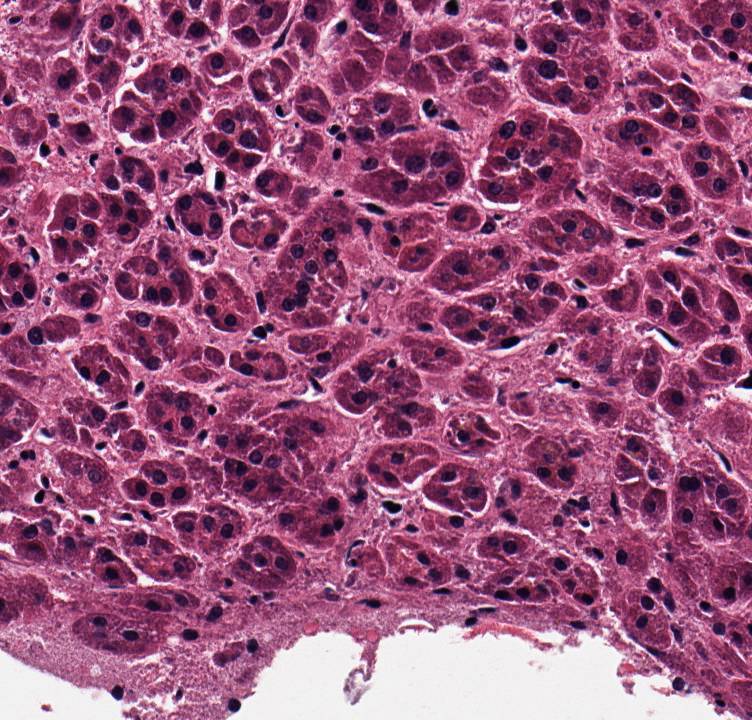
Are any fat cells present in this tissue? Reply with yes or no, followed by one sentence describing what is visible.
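No. No fat vacuoles are present among the cells.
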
